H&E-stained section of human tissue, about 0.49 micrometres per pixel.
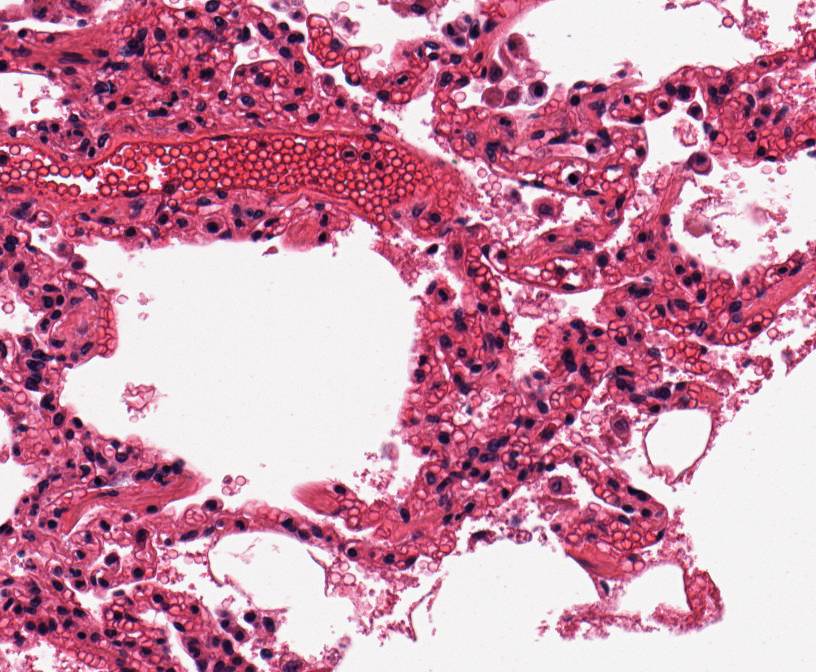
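Lung: thin branching walls enclose irregular empty spaces of varied size. A roughly horizontal vessel across the upper left is tightly packed with red blood cells, small round bright-red discs, many with paler centres. In the walls, I notice small dark purple nuclei, round to oval.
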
